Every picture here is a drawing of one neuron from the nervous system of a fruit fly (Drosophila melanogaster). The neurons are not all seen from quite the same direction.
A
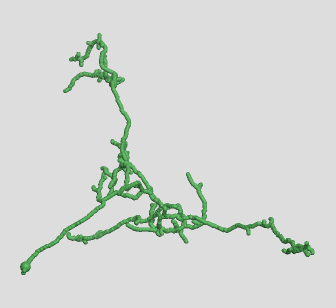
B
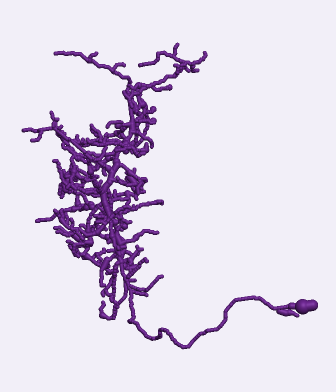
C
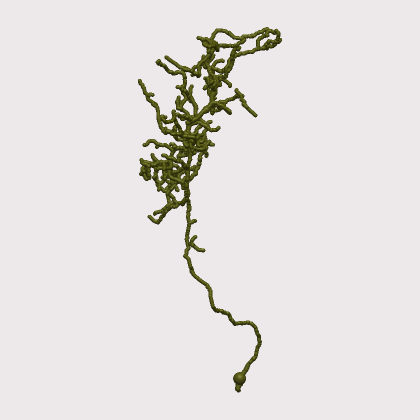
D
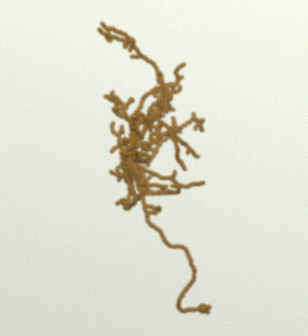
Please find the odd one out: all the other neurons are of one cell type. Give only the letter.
A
